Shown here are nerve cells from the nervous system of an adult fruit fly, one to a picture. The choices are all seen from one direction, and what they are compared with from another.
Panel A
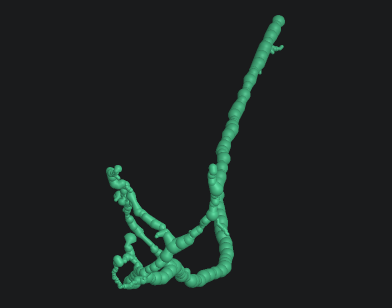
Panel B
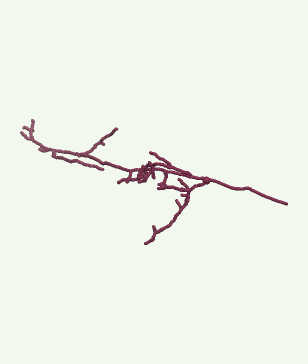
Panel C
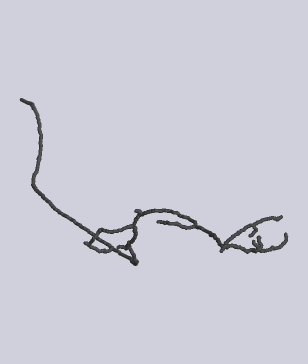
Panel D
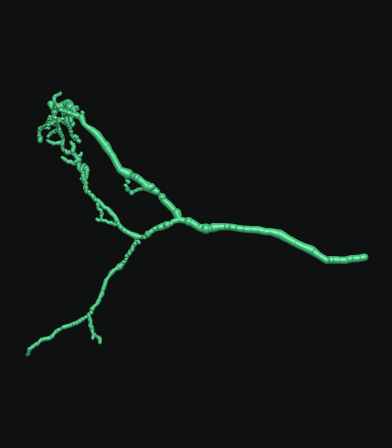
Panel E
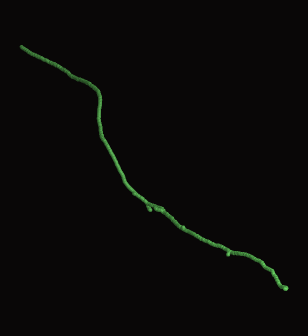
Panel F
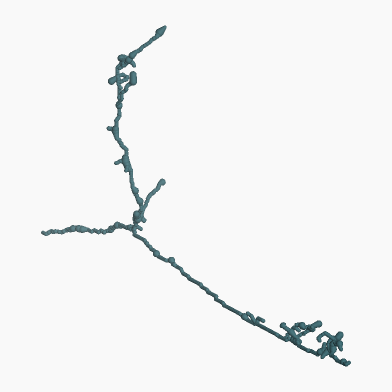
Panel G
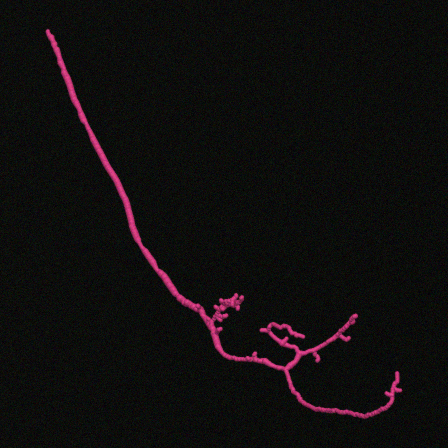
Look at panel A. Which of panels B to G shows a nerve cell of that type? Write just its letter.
G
